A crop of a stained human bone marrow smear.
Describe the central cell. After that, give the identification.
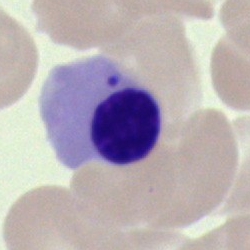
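Looking at the outline, it is irregular and somewhat angular, not smoothly round. I see no nucleolus. Ample cytoplasm lies mostly to the upper left of the nucleus, with a single small dark purple dot in it just above the nucleus. This is an erythroblast.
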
